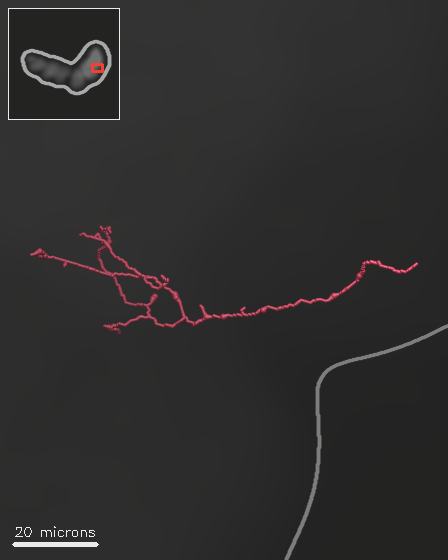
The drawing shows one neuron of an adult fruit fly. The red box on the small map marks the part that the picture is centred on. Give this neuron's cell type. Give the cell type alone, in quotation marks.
"JO-EV1"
